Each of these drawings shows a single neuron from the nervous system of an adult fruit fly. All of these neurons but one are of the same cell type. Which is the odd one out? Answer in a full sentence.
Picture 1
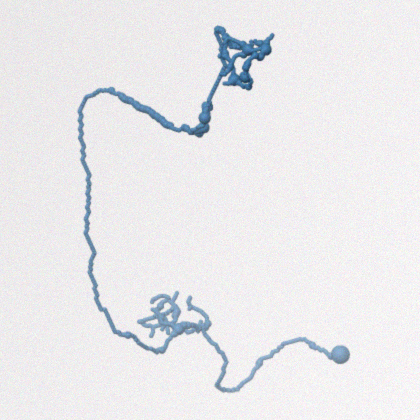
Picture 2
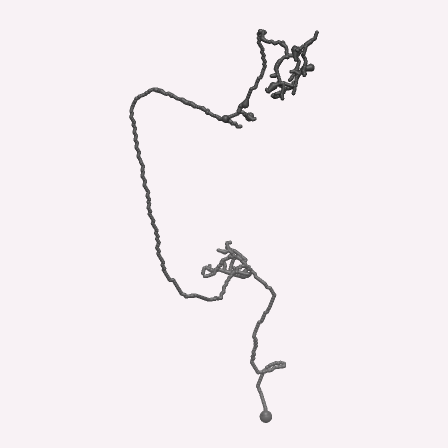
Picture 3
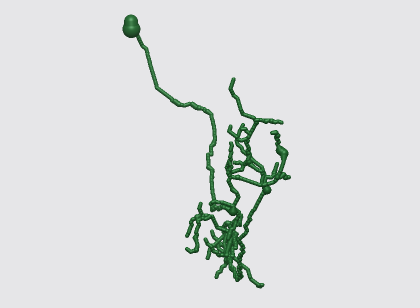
Picture 3 shows a neuron of another cell type.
